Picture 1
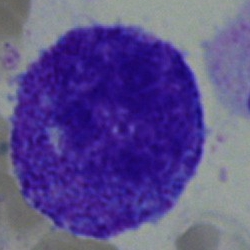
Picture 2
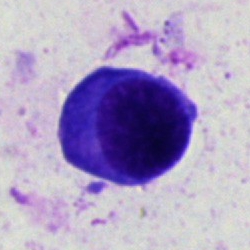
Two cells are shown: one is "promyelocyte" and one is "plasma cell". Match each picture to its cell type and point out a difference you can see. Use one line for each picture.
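Picture 1 – promyelocyte. Coarse dark purple granules pack the whole cell from edge to edge.
Picture 2 – plasma cell. No granules can be seen in the cytoplasm.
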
